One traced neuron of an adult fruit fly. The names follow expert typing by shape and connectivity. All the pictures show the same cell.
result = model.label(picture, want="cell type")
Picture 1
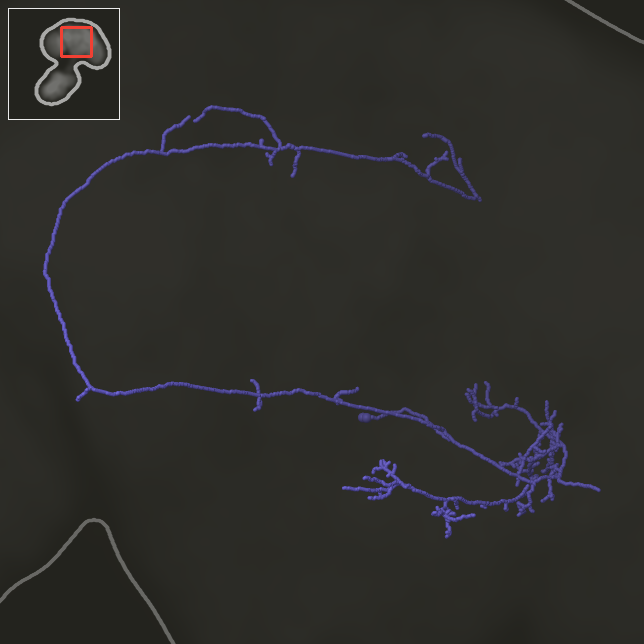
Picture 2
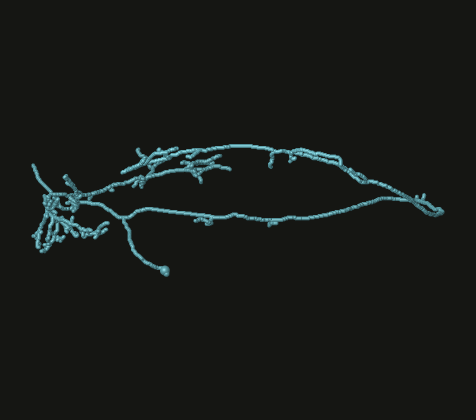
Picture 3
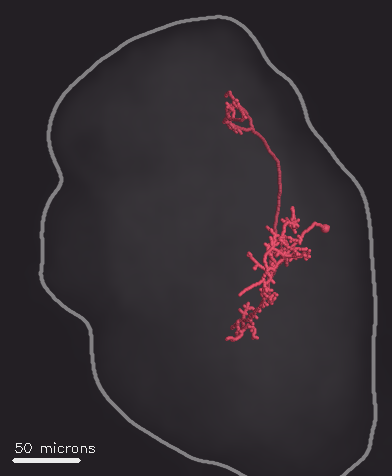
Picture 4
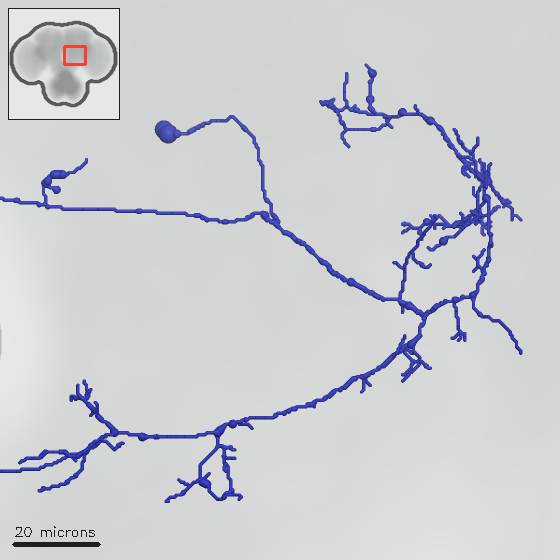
WED143_d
